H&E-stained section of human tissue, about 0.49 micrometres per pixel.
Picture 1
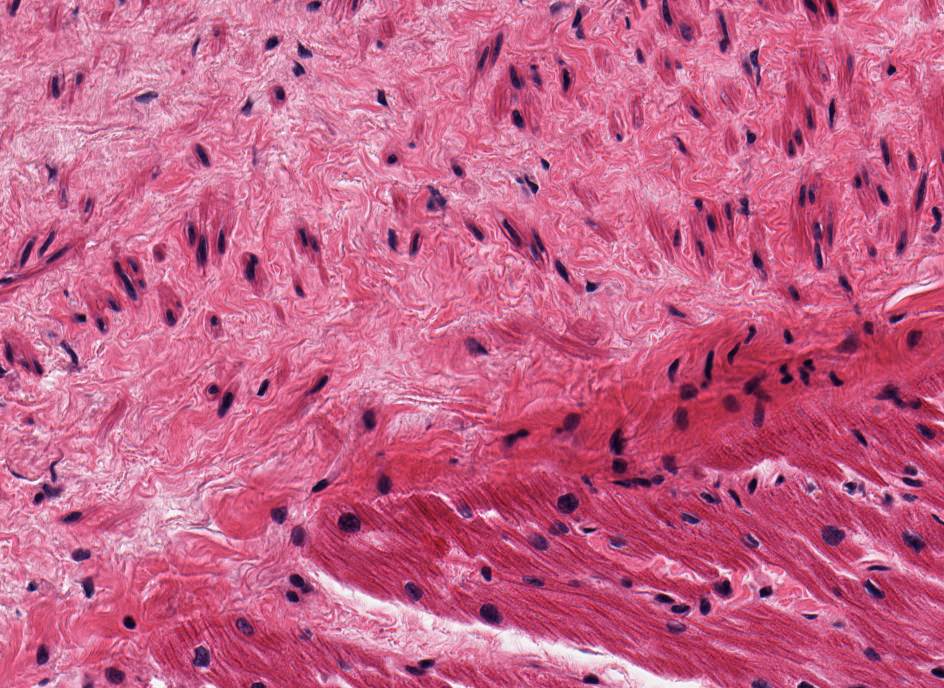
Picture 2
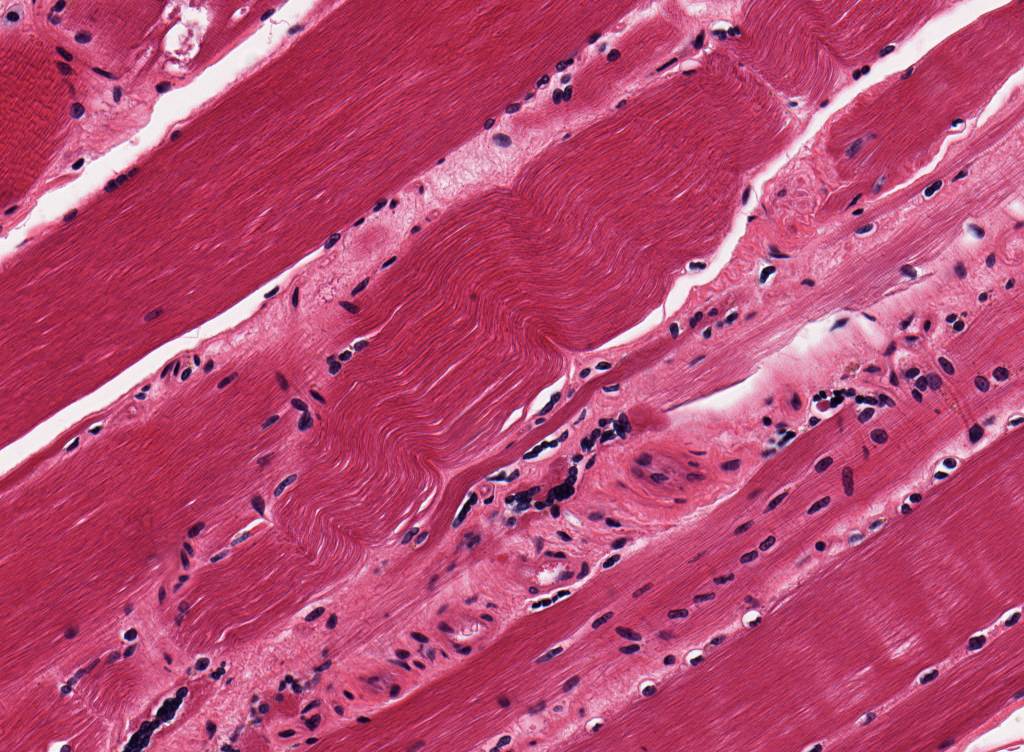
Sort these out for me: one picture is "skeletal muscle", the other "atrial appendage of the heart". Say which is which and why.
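Atrial appendage of the heart: picture 1. Skeletal muscle: picture 2. Picture 1: wavy fibrous tissue upper and left; muscle fibre band lower right, staining deeper red-pink than the fibrous tissue. Its fibre nuclei oval, lying within the fibres, not pressed to the edges. Picture 2: long, parallel, unbranched fibres, running diagonally lower left to upper right. Nuclei dark, flattened ovals at fibre edges, not central.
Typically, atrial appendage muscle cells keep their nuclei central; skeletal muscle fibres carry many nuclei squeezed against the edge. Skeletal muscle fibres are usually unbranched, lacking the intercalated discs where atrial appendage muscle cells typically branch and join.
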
